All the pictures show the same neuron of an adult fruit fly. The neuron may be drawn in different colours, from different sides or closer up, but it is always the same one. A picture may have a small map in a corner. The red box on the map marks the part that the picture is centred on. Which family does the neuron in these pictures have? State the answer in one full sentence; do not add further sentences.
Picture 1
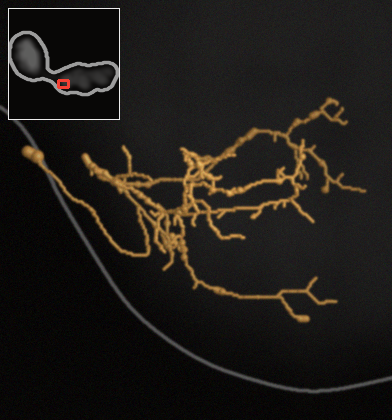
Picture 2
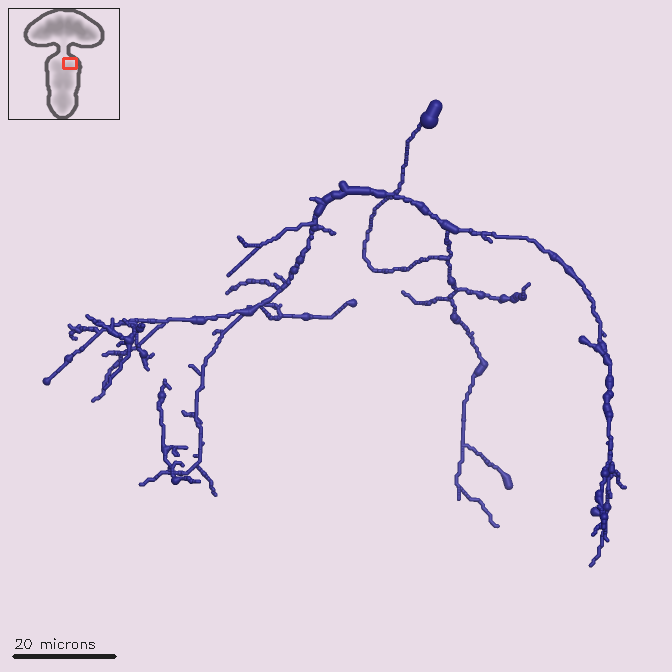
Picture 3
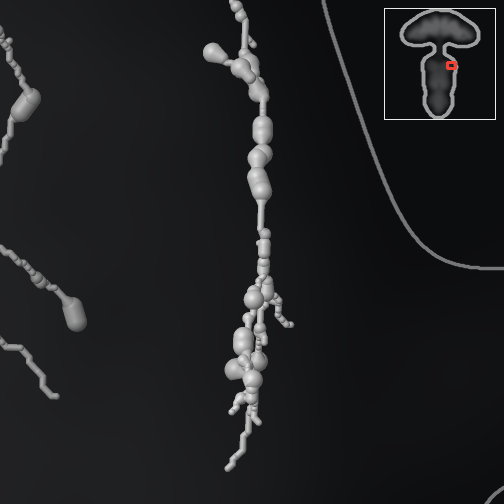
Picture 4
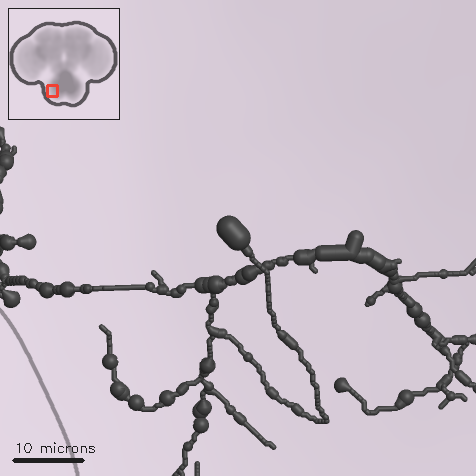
By its family, the neuron is hemilineage 13A.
